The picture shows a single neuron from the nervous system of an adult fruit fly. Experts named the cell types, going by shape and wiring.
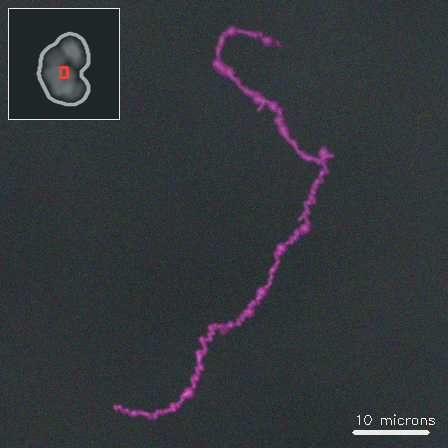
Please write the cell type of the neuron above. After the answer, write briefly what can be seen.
The cell type is JO-CL. Its broad class is sensory neuron entering the brain. The drawing shows no cell body. From top to bottom in the picture it spans about 50 microns. There are a dozen or fewer branch ends.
